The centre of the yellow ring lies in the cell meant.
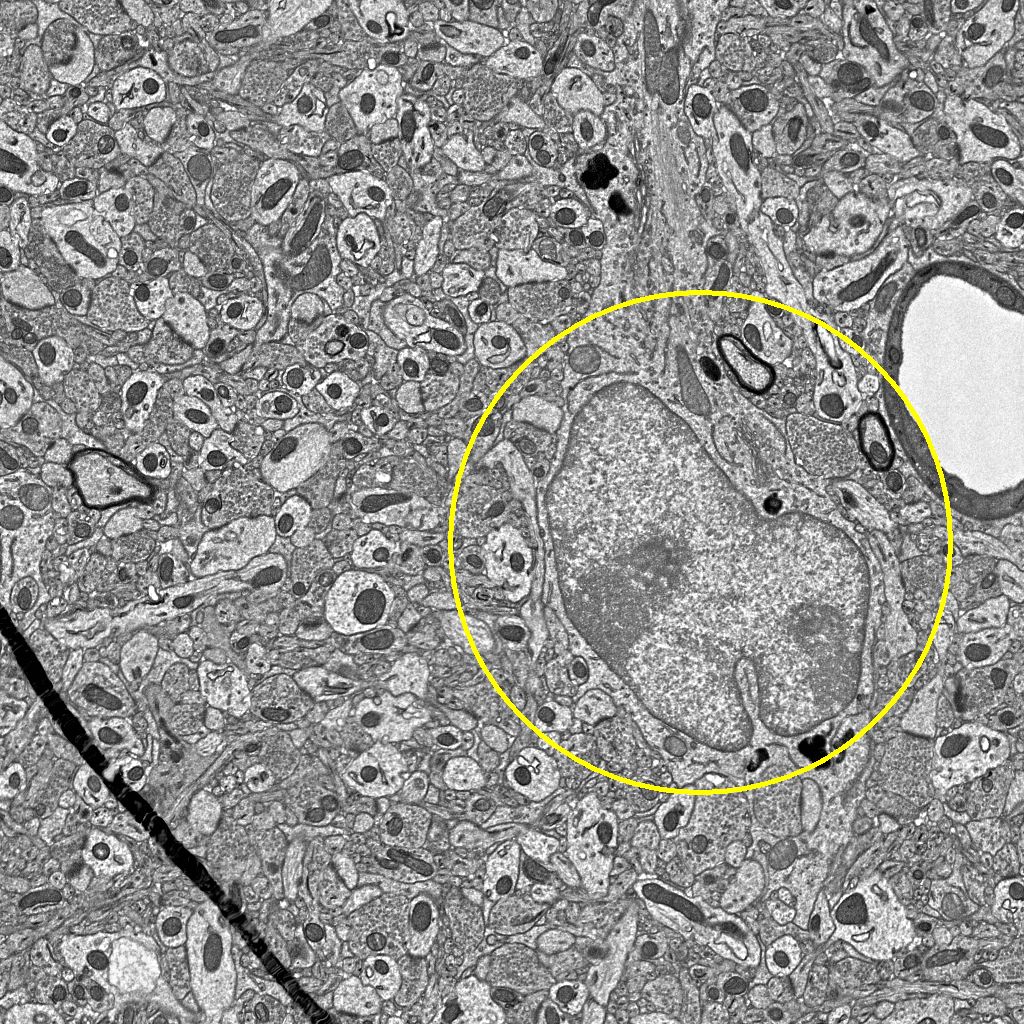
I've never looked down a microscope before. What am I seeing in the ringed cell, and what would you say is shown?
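A deep, narrow cleft indents the nucleus from its lower edge. Very dark, irregular dense bodies lie immediately below that edge. Myelinated axons and a blood vessel are situated to the upper right of the cell body. A dark straight streak crosses the lower left of the wide view, away from the cell. The ringed cell is an astrocyte.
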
